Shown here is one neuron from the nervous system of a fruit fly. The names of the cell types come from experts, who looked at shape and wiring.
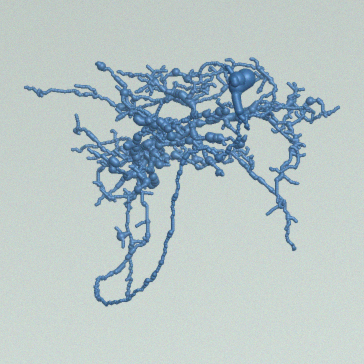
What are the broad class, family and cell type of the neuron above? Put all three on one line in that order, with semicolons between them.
nerve-cord intrinsic neuron; hemilineage 21A; IN21A035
